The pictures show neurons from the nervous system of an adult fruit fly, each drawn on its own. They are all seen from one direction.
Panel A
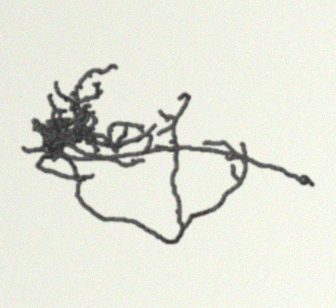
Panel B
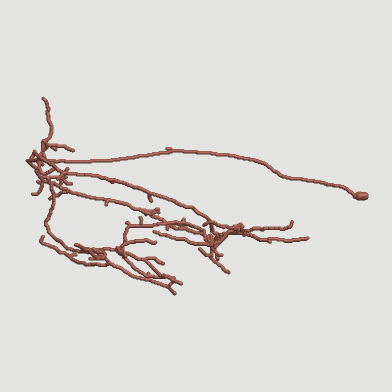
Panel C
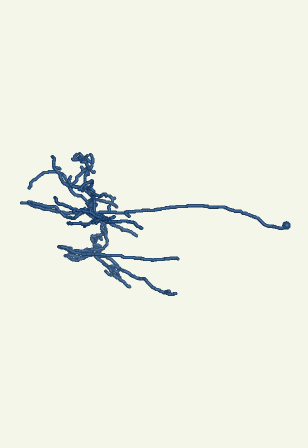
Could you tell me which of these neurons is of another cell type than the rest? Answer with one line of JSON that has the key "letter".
{"letter": "A"}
